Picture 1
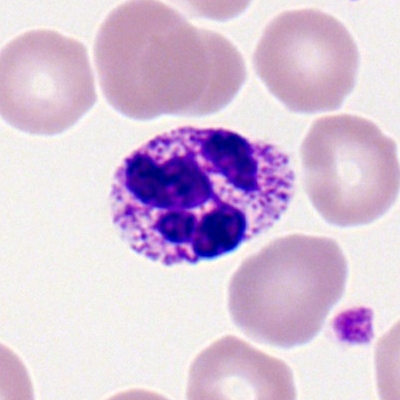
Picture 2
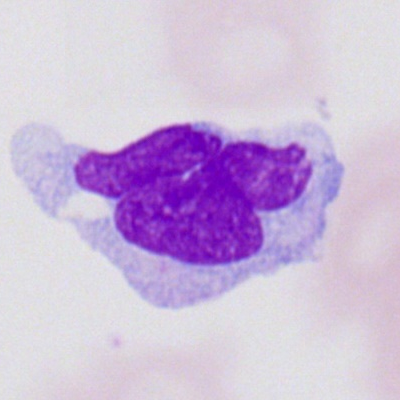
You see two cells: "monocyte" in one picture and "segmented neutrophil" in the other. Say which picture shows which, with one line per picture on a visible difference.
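In picture 1 we see a segmented neutrophil: Purple-red granules are scattered throughout the cytoplasm.
In picture 2 we see a monocyte: No granules can be seen in the cytoplasm.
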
